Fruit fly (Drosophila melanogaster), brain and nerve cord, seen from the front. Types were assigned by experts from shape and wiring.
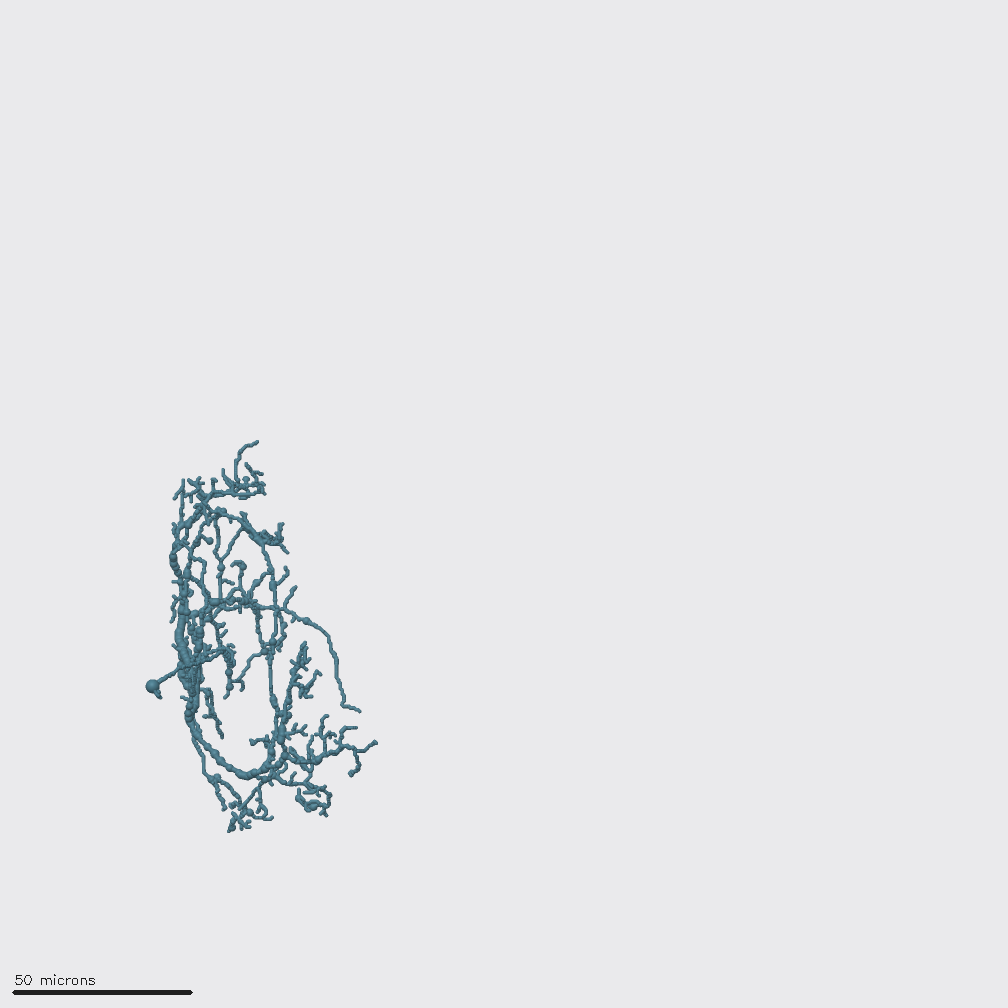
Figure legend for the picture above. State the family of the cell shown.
hemilineage 16B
